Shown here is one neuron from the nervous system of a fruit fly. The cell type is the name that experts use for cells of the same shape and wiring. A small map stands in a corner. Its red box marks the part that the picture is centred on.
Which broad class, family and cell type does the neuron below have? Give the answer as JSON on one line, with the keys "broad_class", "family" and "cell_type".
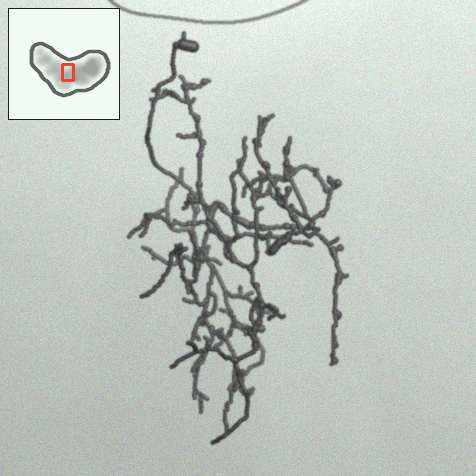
{"broad_class": "nerve-cord intrinsic neuron", "family": "hemilineage 21A", "cell_type": "IN21A042"}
